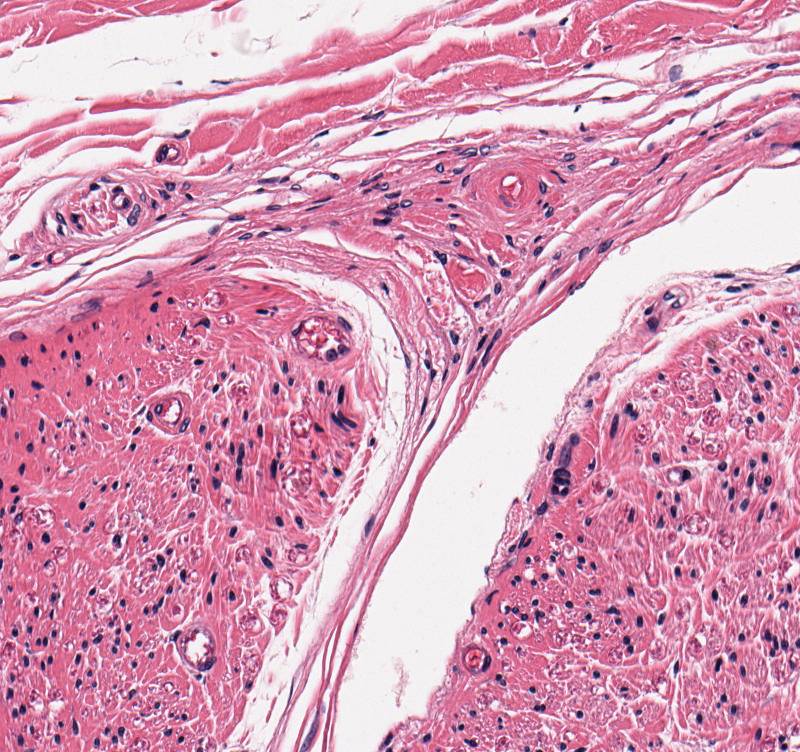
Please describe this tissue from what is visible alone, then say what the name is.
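Two large pink cellular masses occupy the lower left and lower right of the field. Across the top, long eosinophilic fibres run roughly horizontally. In both masses, small, dark, oval to elongated nuclei are scattered fairly evenly, and small round profiles with clear halos are dispersed throughout. The tissue is tibial nerve.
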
